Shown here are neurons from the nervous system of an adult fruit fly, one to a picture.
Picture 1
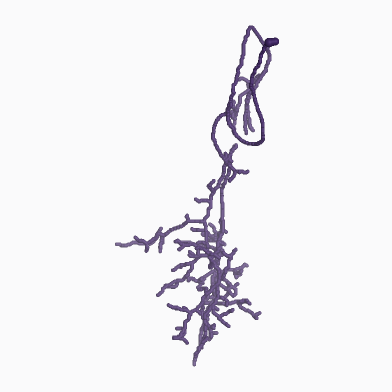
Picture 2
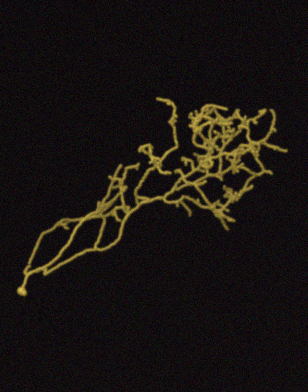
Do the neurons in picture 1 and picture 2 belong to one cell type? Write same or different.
same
